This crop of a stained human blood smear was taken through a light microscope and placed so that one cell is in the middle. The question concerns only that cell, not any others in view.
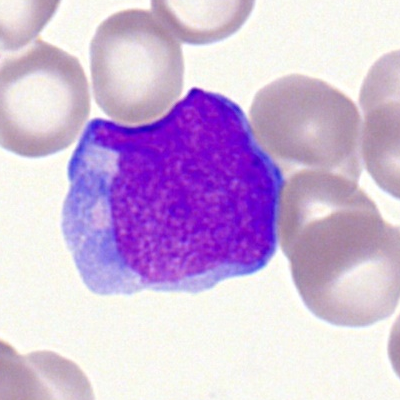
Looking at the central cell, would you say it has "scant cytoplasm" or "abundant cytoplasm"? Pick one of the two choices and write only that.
Scant cytoplasm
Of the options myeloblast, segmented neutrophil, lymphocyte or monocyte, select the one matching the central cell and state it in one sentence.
By classification, the middle cell of this crop is a myeloblast.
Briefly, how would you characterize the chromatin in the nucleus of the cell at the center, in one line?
The chromatin remains finely textured, with no coarse clumps to speak of.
